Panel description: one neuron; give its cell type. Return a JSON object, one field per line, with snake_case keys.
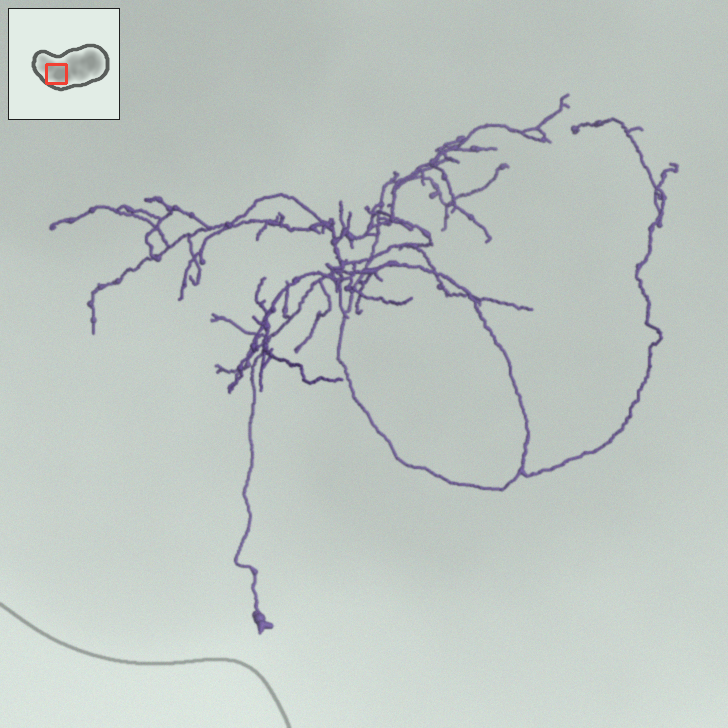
{
 "cell_type": "IN12B045"
}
